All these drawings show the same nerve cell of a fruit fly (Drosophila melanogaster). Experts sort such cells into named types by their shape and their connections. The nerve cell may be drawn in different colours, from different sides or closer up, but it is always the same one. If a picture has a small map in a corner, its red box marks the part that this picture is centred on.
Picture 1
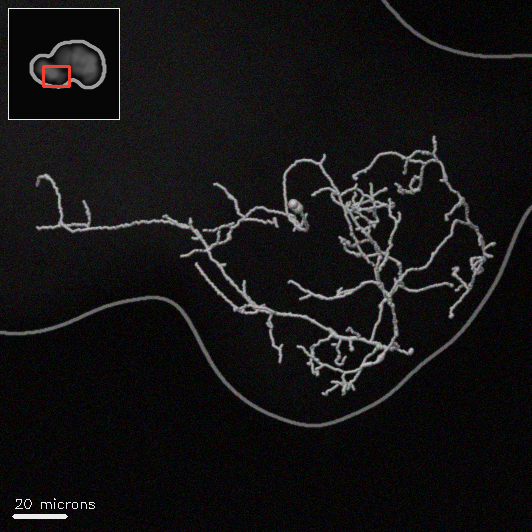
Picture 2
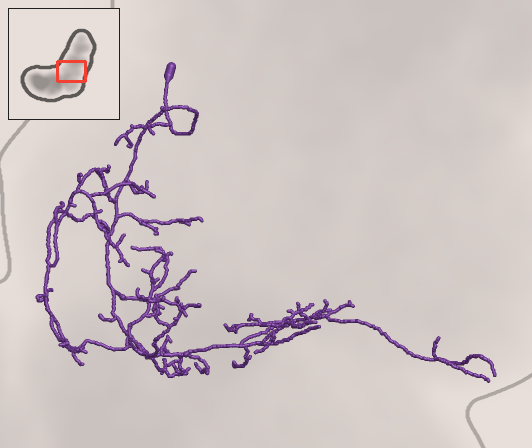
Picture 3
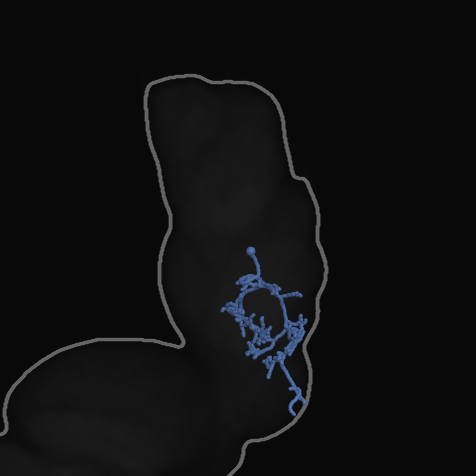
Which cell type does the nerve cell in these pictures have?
IN03A051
